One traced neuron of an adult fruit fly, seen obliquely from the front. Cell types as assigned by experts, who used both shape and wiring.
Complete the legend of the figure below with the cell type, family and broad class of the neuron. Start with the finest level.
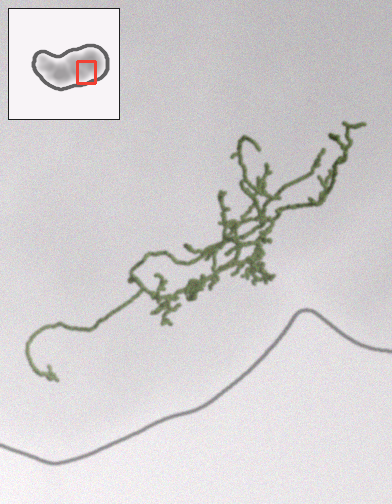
ALIN8; ALIN; central-brain intrinsic neuron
